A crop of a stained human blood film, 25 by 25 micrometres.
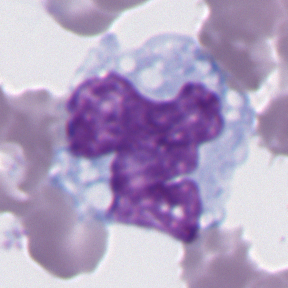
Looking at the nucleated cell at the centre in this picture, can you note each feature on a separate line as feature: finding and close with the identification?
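Nucleus: irregular, folded into three broad lobes
Vacuoles: many, small and clear, in the cytoplasm
Granules: no distinct coloured ones
Outline: irregular, ruffled
Name: monocyte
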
